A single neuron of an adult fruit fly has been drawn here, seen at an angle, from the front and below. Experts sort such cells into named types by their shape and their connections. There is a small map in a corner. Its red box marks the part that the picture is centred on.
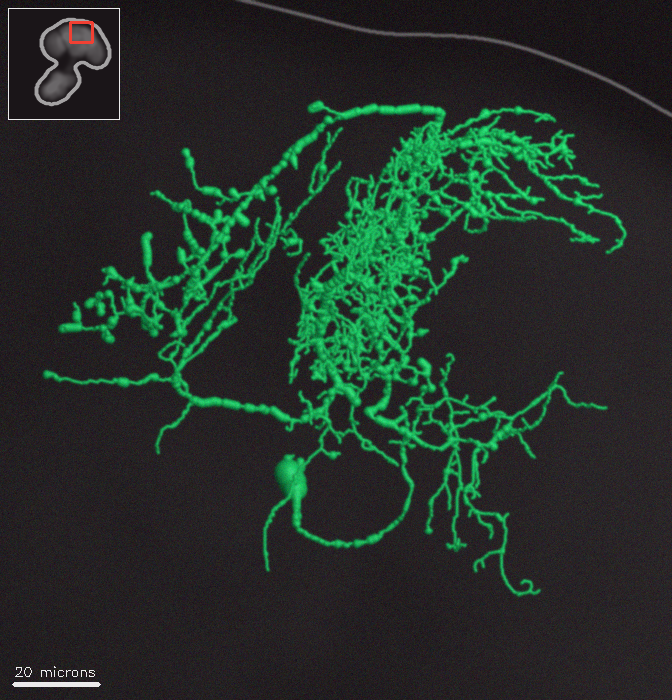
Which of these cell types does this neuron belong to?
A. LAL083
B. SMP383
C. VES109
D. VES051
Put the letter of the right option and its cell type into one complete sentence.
The neuron is a cell of type SMP383, the type in option B.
